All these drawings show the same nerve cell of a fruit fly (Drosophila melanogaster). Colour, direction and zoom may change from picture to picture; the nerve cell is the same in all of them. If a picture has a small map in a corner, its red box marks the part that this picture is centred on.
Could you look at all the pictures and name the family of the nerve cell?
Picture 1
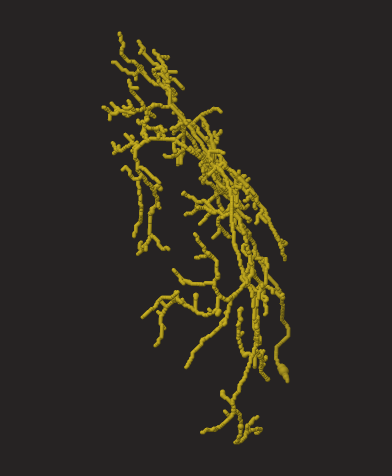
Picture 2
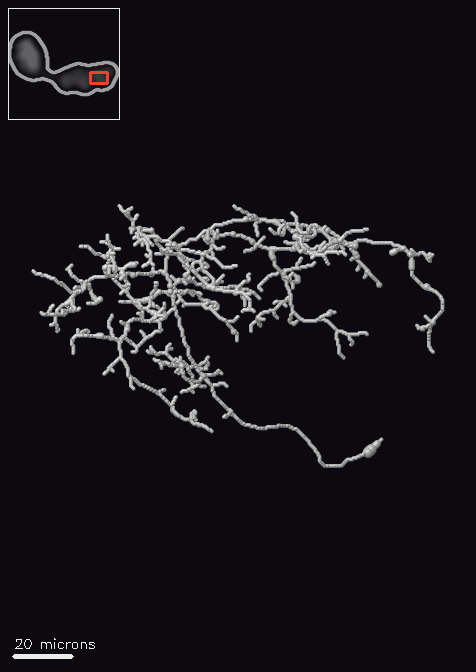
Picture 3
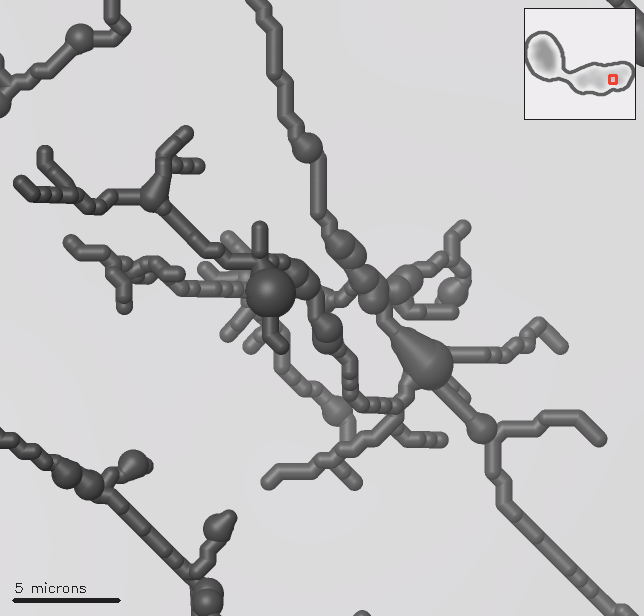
hemilineage 08A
